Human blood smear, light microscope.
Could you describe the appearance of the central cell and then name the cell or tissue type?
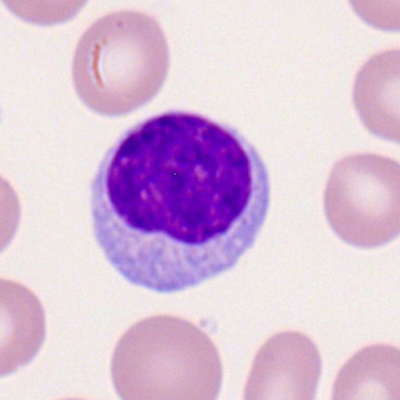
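Round outline. Small notch in the lower edge of the nucleus. Pale blue cytoplasm without distinct granules. Lymphocyte.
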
